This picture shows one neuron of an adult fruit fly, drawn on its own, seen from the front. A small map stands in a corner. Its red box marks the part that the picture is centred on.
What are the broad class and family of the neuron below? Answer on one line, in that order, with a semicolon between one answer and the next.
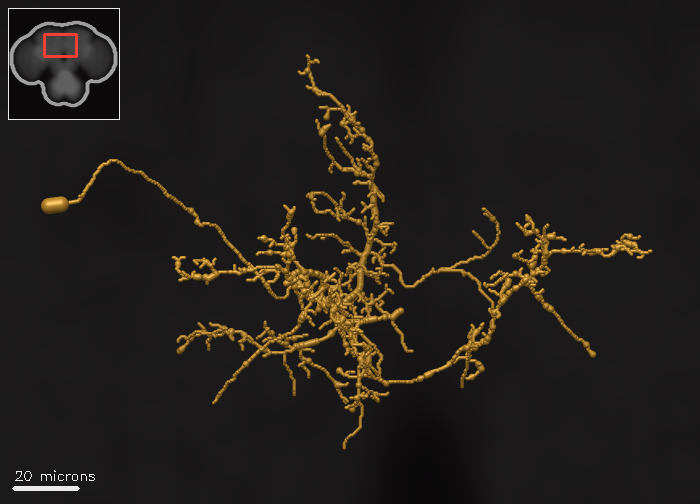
central-brain intrinsic neuron; hemilineage WEDd1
